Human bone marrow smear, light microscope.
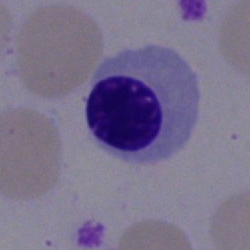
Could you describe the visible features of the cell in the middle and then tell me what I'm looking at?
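Looking at the outline, I'd call it roughly round. The nucleus isn't centred; it lies over toward the left side of the cell. Its chromatin stains dark purple and looks dense. I can't see any granules in the cytoplasm. So what I'm looking at is an erythroblast.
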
